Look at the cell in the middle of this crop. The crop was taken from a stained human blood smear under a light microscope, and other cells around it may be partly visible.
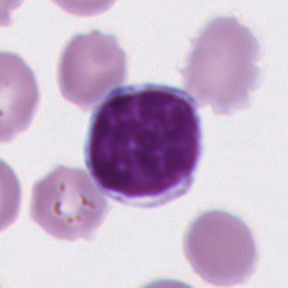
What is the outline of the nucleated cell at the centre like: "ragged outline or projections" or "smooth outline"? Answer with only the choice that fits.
Smooth outline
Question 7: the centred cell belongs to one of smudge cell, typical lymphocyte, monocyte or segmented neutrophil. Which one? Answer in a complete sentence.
The cell that lies at the centre of the crop is a typical lymphocyte.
